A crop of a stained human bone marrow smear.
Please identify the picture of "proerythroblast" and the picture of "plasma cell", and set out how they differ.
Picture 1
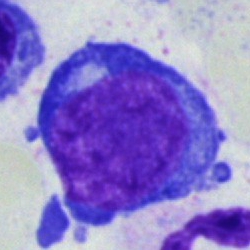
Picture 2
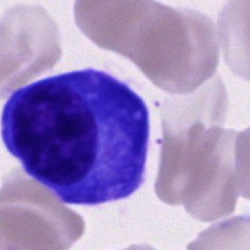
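The proerythroblast is in picture 1 and the plasma cell in picture 2. In the proerythroblast the chromatin is finely granular rather than coarsely clumped, whereas in the plasma cell it is dark purple and patchy, with darker clumps. The plasma cell has an angular outline with several fairly straight edges, while small rounded blebs project from the right edge of the proerythroblast. In the plasma cell the nucleus sits off-centre, toward the left side of the cell; in the proerythroblast the rim of cytoplasm is broader on the right of the nucleus than on the left.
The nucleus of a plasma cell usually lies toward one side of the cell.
Both cells have strongly blue cytoplasm: deep blue in the proerythroblast, deep and intense blue in the plasma cell.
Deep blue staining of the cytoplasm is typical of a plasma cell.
Each also has a paler cytoplasmic zone near the nucleus: crescent-shaped and at the upper left of the nucleus in the proerythroblast, directly beside the nucleus in the plasma cell.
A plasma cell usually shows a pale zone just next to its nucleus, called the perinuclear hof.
No granules are visible in the proerythroblast's cytoplasm, and no distinct granules are seen in the plasma cell's.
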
